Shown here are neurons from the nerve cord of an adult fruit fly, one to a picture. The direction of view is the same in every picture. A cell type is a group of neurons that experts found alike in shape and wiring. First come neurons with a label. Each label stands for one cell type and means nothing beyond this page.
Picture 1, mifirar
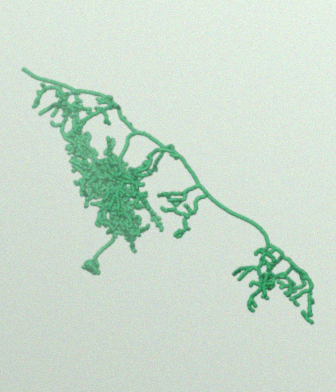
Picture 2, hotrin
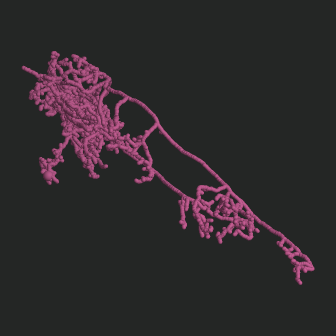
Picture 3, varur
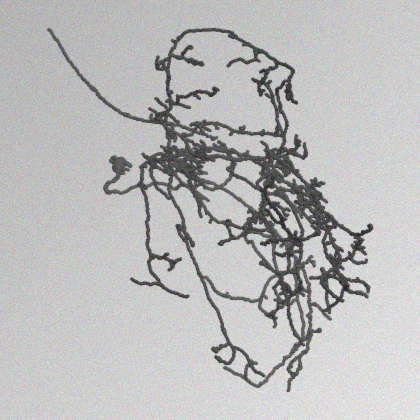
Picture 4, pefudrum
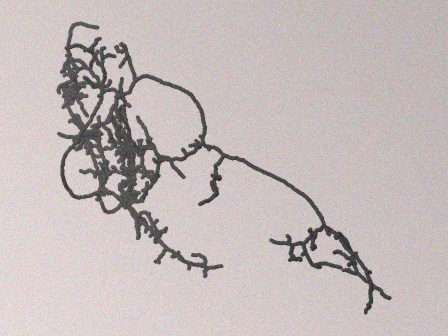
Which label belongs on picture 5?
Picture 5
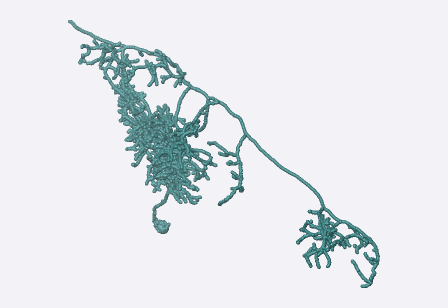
mifirar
